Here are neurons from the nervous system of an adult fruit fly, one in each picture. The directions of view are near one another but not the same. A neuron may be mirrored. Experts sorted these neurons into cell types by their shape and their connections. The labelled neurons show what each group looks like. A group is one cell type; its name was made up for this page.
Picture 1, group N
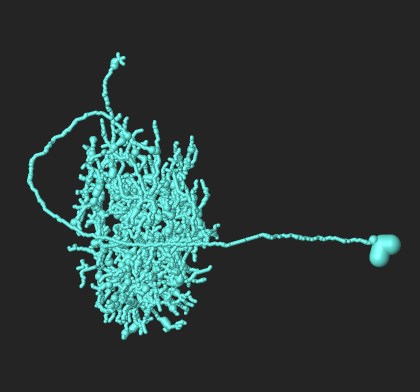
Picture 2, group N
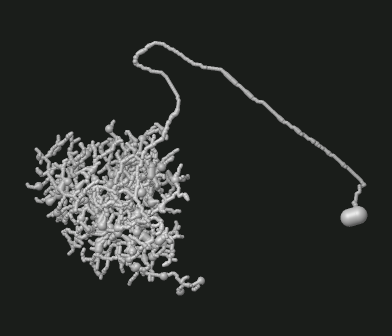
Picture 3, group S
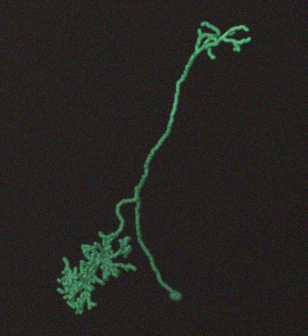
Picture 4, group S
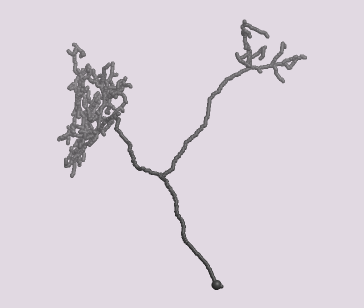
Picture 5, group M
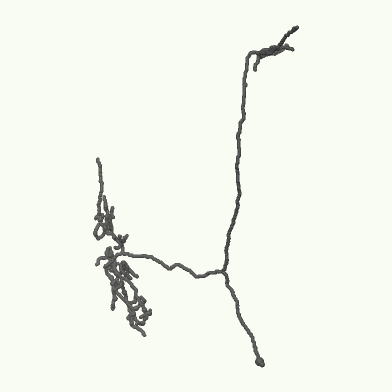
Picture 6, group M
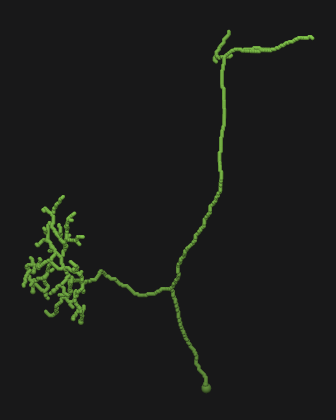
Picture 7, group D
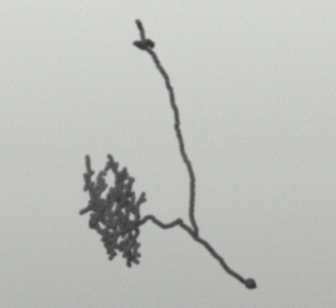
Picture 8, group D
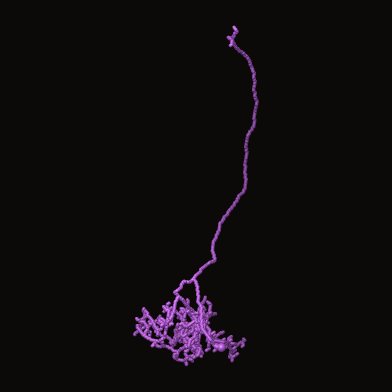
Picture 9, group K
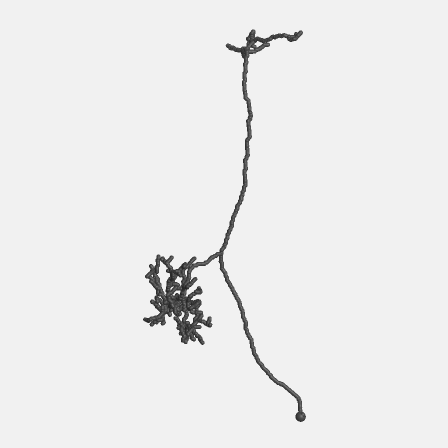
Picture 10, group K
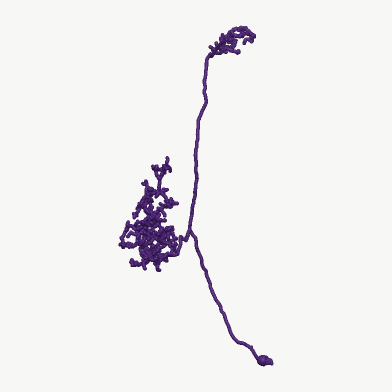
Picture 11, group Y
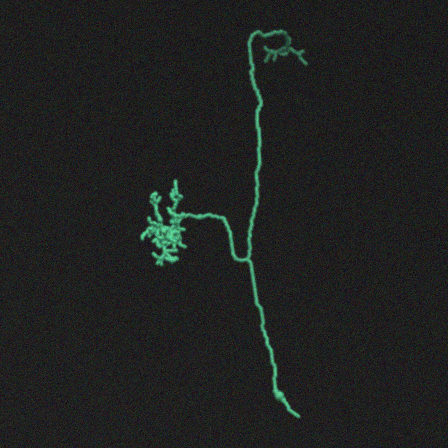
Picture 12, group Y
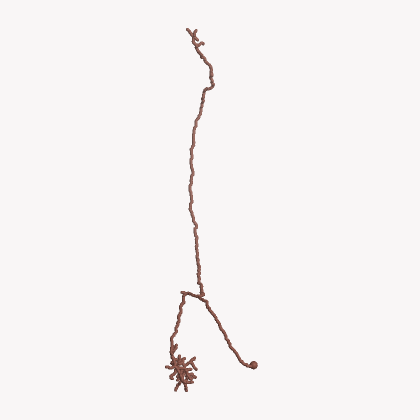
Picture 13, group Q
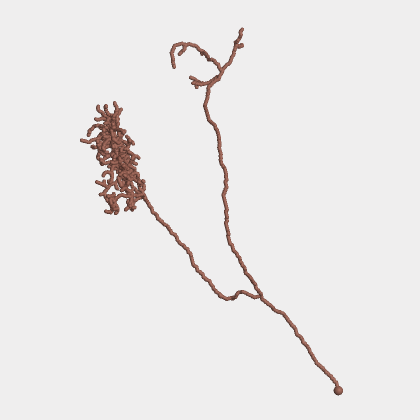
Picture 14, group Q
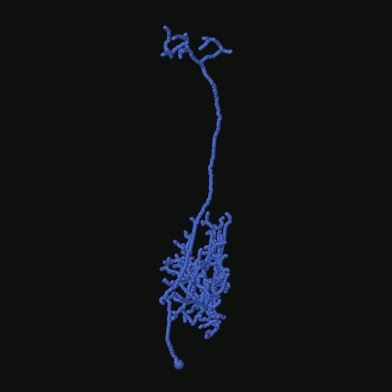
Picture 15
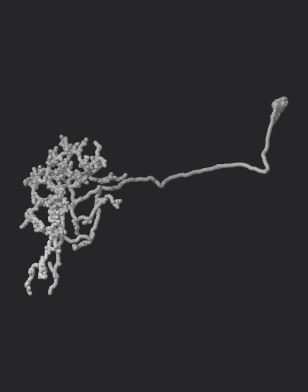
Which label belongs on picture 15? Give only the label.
group N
